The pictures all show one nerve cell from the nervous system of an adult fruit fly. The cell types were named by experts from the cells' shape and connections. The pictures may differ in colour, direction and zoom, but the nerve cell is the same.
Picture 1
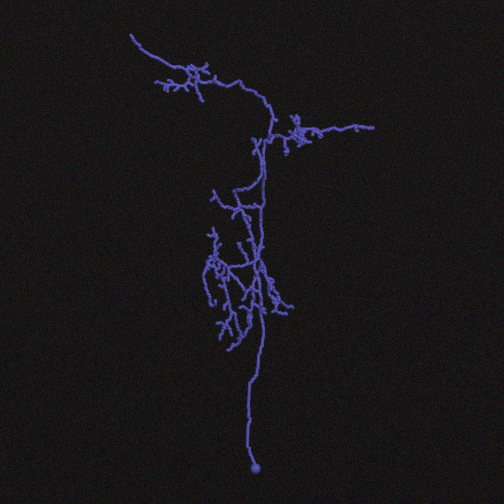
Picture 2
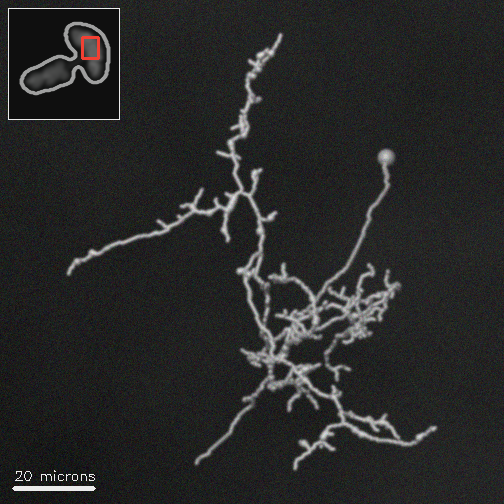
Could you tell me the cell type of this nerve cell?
VES101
